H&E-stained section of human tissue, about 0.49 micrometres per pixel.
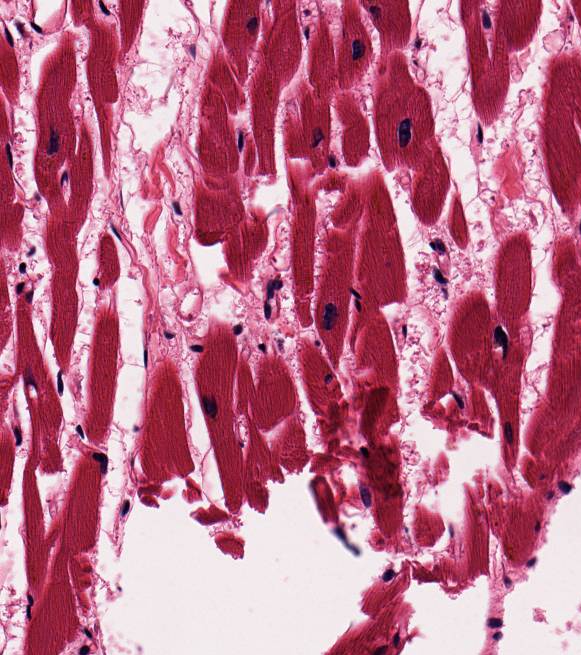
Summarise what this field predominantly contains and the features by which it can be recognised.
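Here you have myocardium, its muscle fibres running mostly from top to bottom of the field. Notice that each fibre has a single oval, dark nucleus in its centre, and the cytoplasm stains a deep red-pink, fairly evenly.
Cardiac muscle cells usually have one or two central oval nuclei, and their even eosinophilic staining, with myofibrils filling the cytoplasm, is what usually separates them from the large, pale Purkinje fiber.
Between the fibres you'll see wide pale gaps holding loose, wispy pink strands.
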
